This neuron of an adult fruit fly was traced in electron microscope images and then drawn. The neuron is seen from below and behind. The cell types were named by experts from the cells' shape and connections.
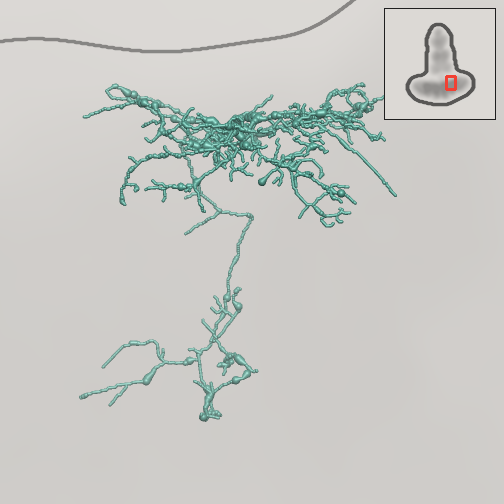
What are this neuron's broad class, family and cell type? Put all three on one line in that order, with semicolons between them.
central-brain intrinsic neuron; hemilineage LHd2; SLP313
